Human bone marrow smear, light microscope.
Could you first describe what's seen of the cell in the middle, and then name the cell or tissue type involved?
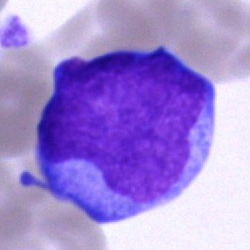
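Upper border slightly bumpy and irregular; cell otherwise roughly round. Chromatin finely stippled, fairly even, no coarse dark clumps. Cytoplasm pale blue, deeper blue at outer rim. Small round knob on thin stalk projecting from lower left edge. Name: blast.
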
